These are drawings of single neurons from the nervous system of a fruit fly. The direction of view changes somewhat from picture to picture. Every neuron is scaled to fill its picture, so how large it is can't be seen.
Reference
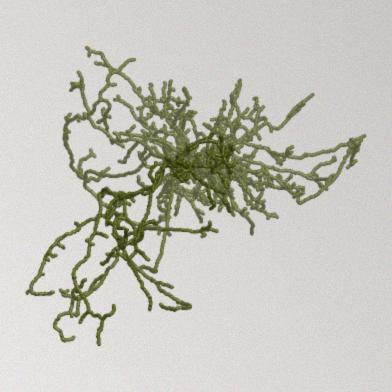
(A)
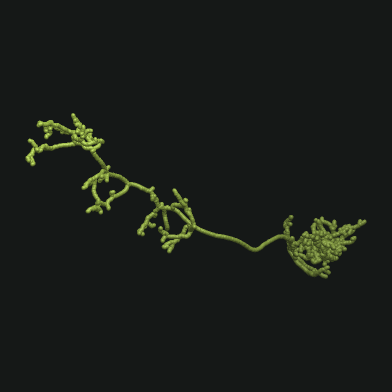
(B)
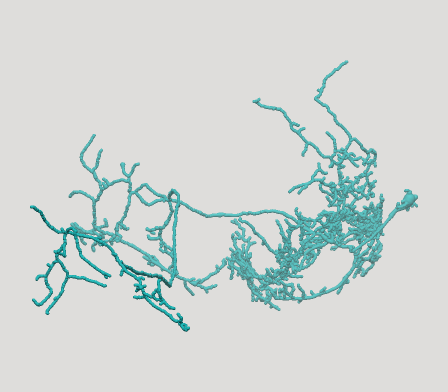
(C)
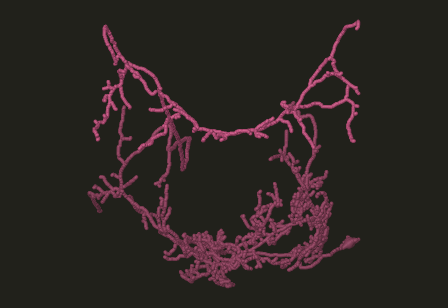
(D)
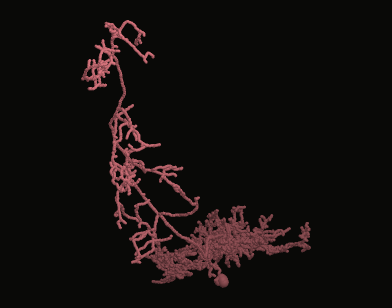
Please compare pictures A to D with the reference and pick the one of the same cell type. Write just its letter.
A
